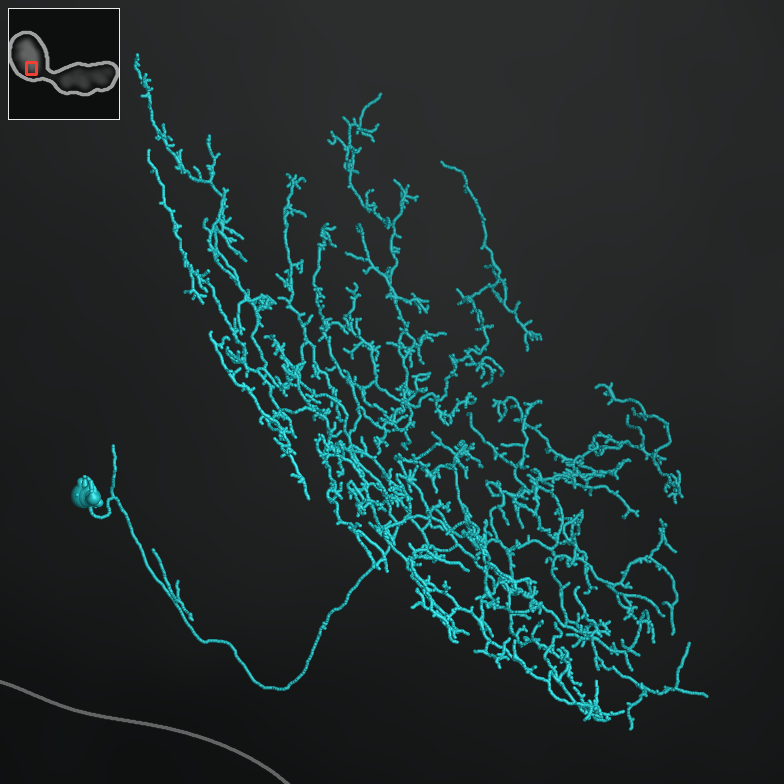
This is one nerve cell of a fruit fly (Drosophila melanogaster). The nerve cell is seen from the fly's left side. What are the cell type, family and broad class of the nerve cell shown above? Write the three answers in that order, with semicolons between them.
Cm26; Cm; optic-lobe intrinsic neuron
